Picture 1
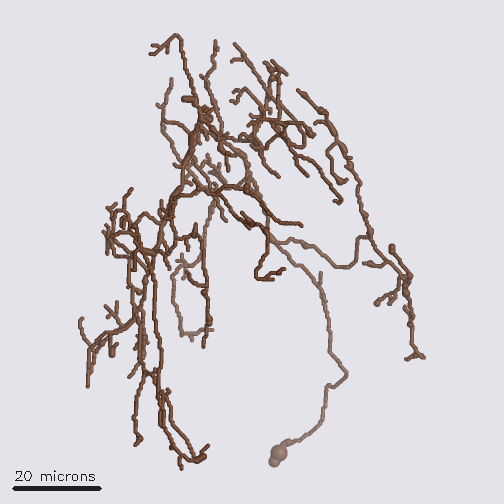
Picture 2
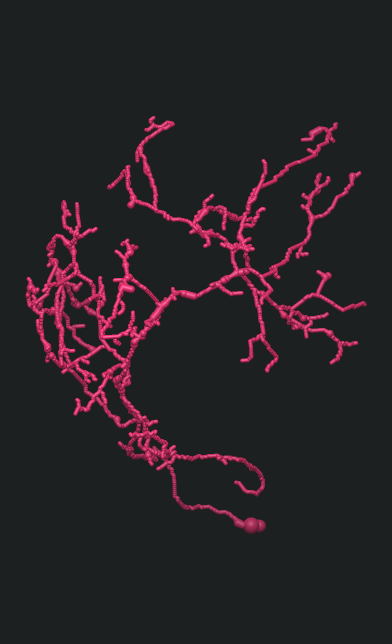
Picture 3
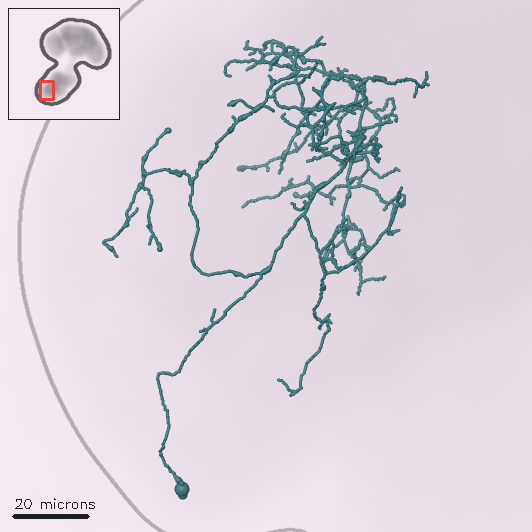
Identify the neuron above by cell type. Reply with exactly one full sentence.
It is IN16B077 that is the cell type of the neuron.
